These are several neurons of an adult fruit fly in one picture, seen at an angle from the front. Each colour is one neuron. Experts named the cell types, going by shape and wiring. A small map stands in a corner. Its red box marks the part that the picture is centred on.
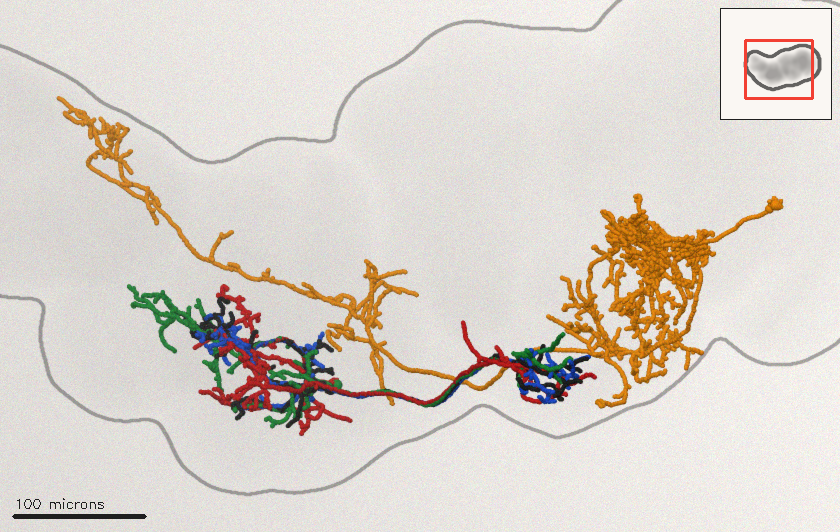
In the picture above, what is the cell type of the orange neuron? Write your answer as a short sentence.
The cell type is DNde005.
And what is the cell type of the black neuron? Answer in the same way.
The cell type is AN12B080.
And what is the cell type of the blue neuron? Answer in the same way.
The cell type is AN12B076.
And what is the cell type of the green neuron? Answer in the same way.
The cell type is AN12B089.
